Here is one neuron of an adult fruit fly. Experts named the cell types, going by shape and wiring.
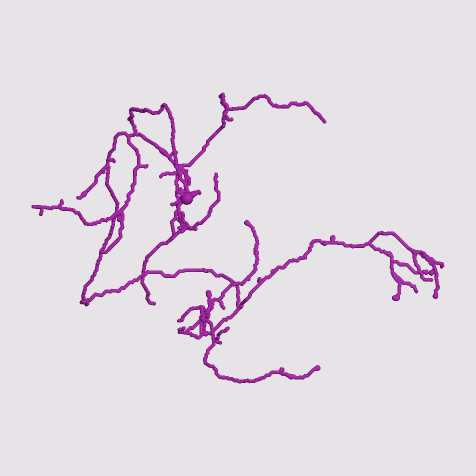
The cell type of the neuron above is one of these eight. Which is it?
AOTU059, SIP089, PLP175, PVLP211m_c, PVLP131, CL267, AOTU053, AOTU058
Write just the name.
PLP175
